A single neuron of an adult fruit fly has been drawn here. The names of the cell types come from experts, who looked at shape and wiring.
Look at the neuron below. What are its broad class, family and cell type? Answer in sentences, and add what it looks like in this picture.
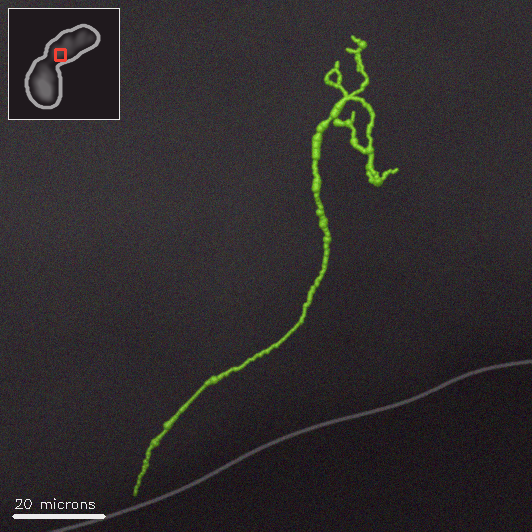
This is a sensory neuron entering the nerve cord. Its family is called class mechanosensory tactile. It is of cell type SNta04. No cell body is drawn. By the scale bar it is about 100 microns tall in this view. There are a dozen or fewer branch ends.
